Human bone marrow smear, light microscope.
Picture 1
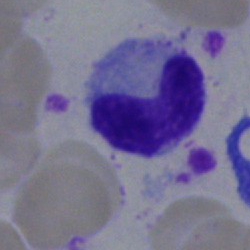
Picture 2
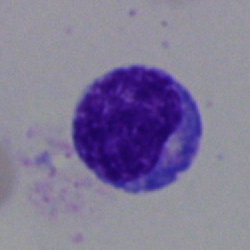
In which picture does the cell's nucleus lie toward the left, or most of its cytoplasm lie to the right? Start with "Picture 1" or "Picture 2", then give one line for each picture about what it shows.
Picture 2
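In picture 1: The nucleus fills the lower and right part of the cell.
In picture 2: The nucleus sits off-centre toward the upper left of the cell.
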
